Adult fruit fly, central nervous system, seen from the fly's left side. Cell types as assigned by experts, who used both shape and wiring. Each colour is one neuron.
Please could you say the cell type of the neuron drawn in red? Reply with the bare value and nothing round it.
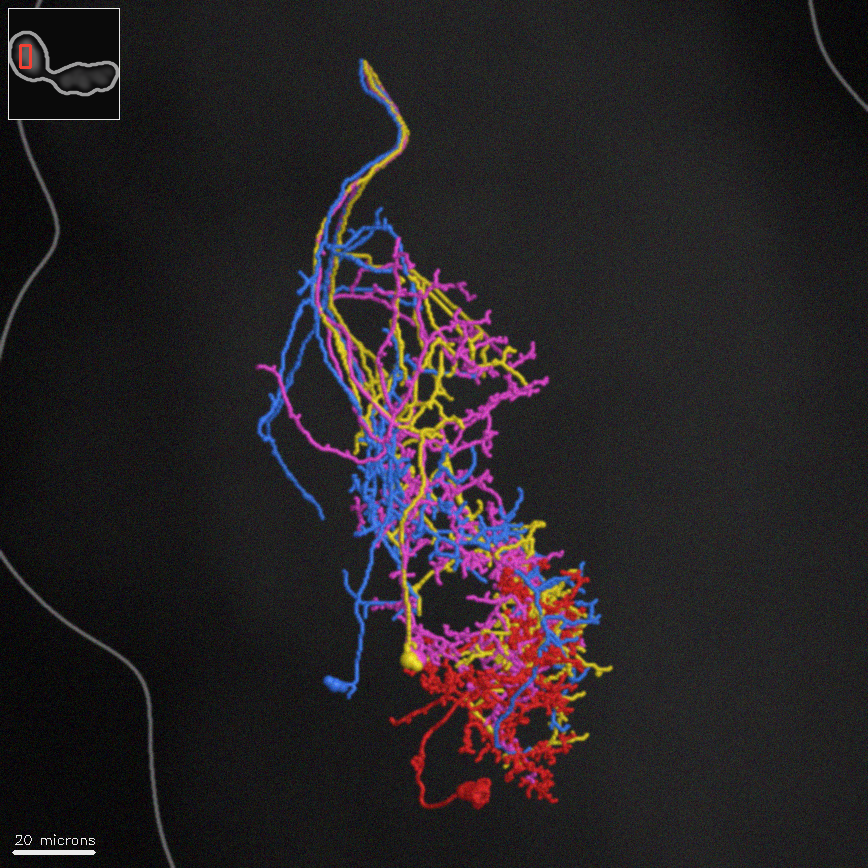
SAD021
